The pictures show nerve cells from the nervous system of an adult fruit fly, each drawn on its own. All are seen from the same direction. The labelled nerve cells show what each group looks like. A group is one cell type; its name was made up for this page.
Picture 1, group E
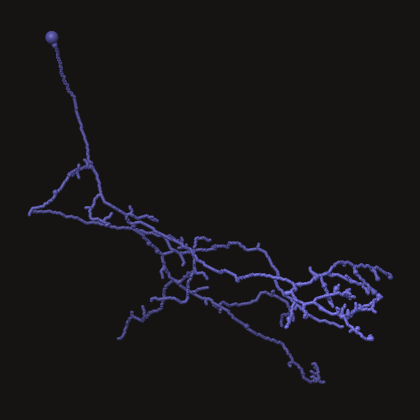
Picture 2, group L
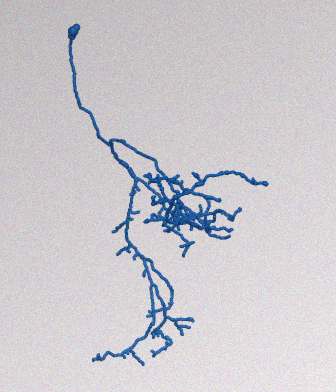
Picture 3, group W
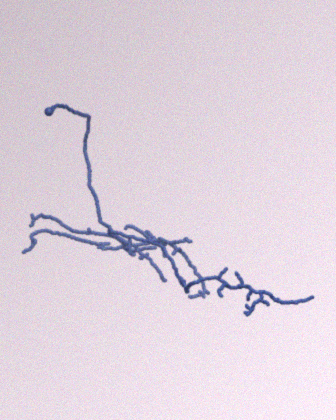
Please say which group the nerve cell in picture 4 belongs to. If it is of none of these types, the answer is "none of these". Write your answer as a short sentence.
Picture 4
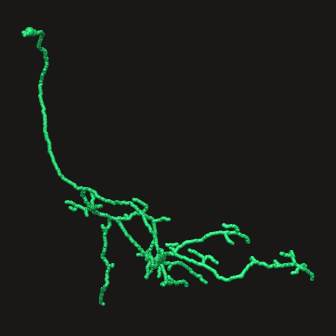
It belongs to group W.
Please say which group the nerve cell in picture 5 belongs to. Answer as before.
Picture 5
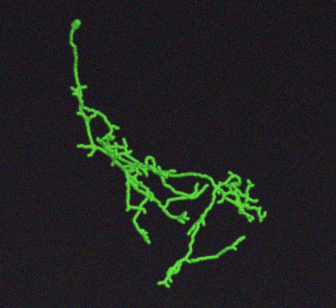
It belongs to group E.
